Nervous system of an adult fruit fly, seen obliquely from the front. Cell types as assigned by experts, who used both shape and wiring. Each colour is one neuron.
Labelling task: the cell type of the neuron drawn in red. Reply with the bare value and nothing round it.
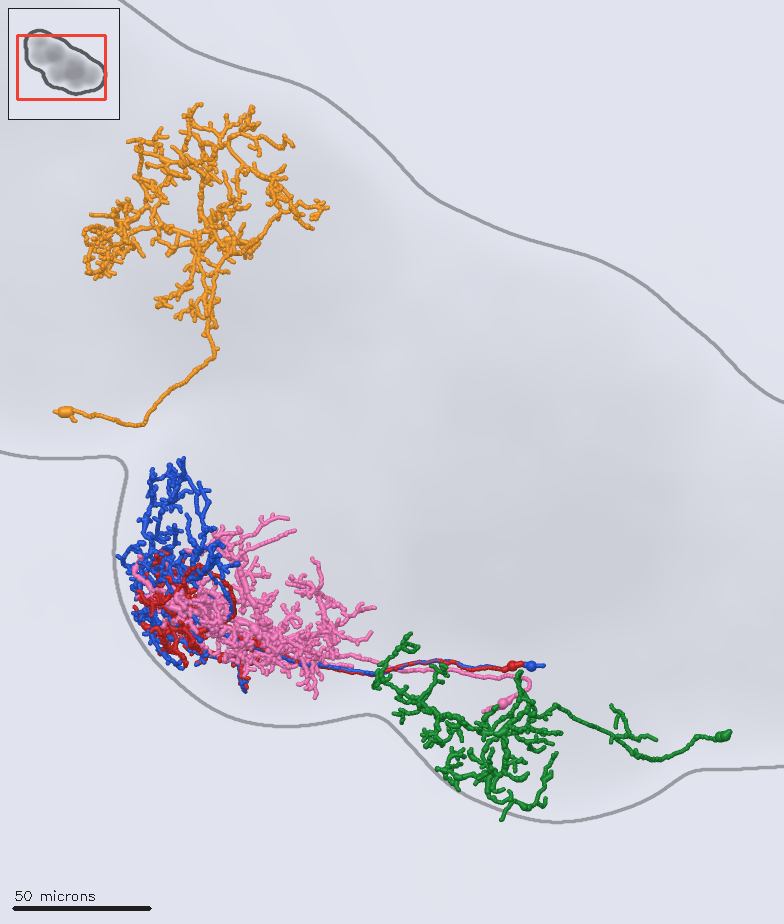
IN13B074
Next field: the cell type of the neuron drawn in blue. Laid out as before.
IN13B067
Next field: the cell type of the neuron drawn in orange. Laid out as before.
IN13B048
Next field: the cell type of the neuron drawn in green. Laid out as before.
IN13B075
